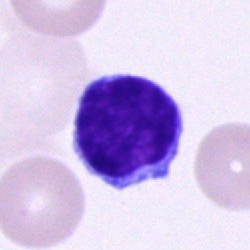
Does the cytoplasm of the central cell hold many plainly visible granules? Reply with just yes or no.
No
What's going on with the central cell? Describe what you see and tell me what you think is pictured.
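Outline roughly round, edge slightly irregular. Nucleus occupies nearly the entire cell; single mass, no lobes. Chromatin dark purple, densely clumped. Lymphocyte.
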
